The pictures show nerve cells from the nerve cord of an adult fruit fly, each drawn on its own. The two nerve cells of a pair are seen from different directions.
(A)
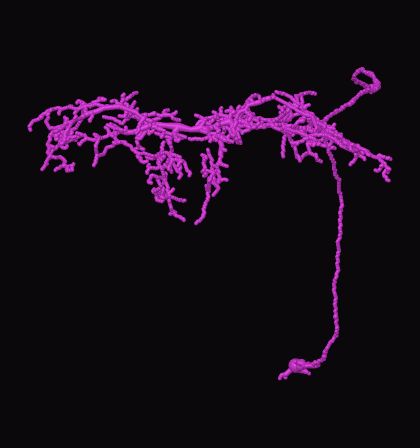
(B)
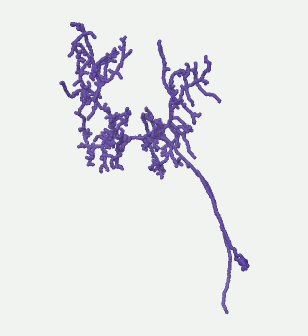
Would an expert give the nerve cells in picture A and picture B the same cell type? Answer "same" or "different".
different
